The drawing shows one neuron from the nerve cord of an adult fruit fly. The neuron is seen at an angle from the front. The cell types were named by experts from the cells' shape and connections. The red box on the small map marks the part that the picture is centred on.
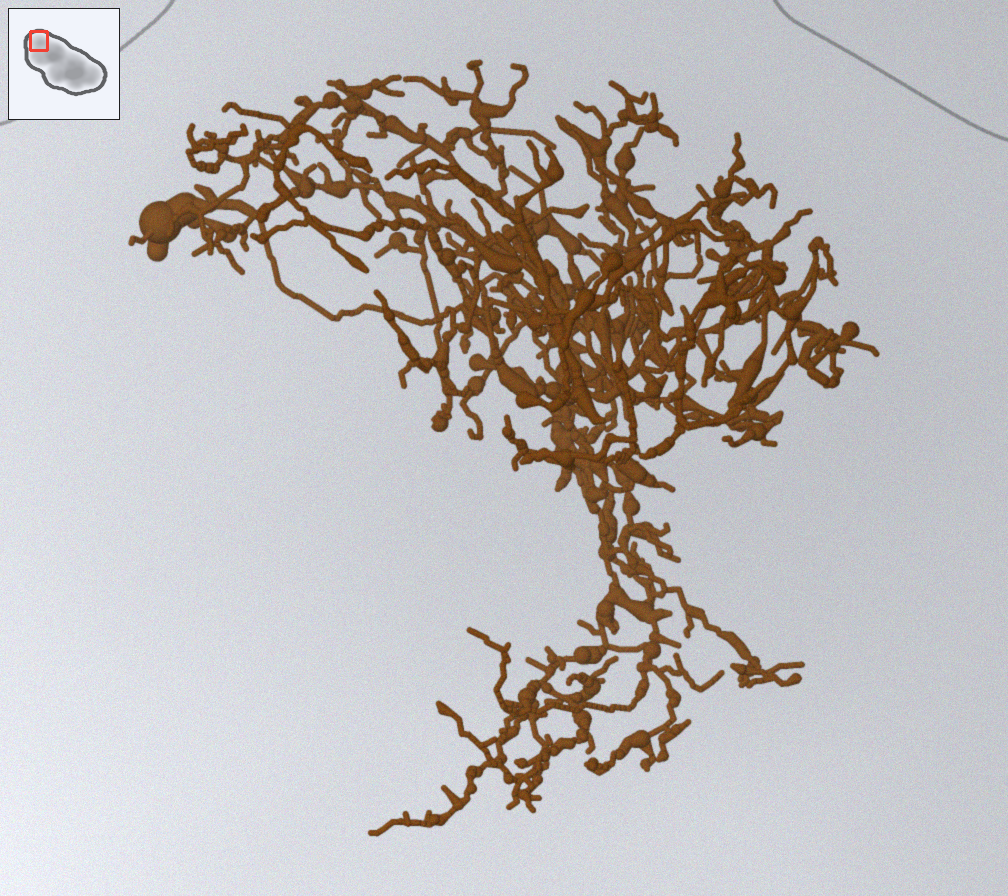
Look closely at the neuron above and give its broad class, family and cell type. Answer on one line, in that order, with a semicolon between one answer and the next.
nerve-cord intrinsic neuron; hemilineage 06A; IN06A064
